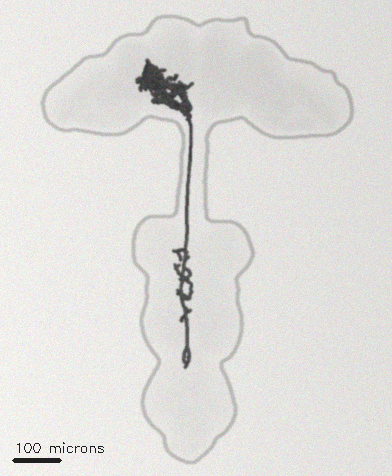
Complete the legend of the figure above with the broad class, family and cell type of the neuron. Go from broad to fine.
descending neuron; hemilineage LB3; DNg56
